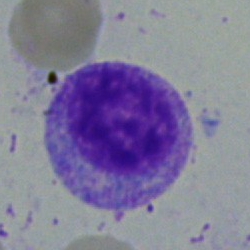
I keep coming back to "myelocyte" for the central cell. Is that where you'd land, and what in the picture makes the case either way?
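Myelocyte is a fitting name for this cell, and promyelocyte is the nearest alternative. The cytoplasm is pale lilac-blue.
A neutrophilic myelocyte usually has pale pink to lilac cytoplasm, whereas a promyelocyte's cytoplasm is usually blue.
The pale, lilac tone therefore favours myelocyte over the blue typical of promyelocyte. The chromatin is mottled, with darker purple clumps alternating with paler patches.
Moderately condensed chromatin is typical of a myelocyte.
The cell is also round and smooth-edged, its nucleus lies toward the top above a broader band of cytoplasm, and no vacuoles are present. A pale round cell without a nucleus sits just past its upper-left edge.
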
